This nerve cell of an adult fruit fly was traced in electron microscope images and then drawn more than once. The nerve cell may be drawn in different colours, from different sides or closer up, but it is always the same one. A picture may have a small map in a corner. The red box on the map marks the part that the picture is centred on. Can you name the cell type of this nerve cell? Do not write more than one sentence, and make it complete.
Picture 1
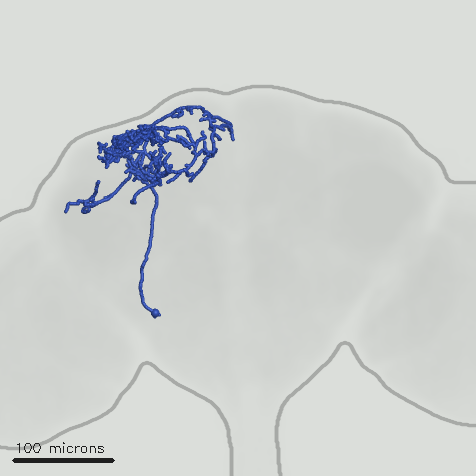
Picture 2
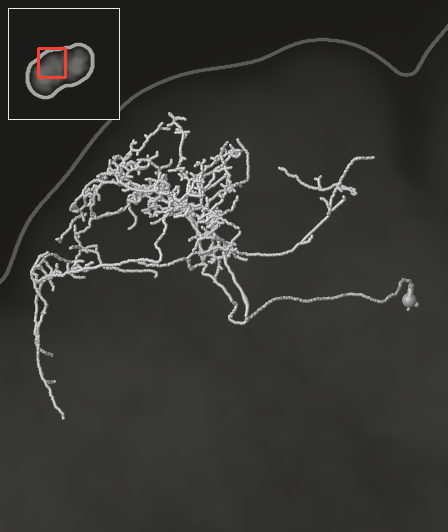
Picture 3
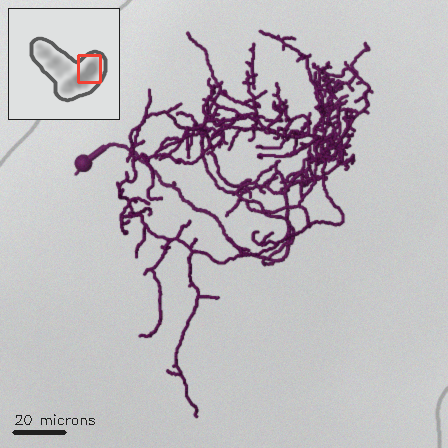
It is to cell type DSKMP3 that the nerve cell belongs.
